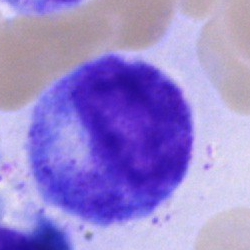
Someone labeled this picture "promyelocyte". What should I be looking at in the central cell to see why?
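Checking each feature in turn, small purple granules are scattered in the cytoplasm, most visible along its left and lower parts.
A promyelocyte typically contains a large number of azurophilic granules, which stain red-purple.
The nucleus lies off-centre toward the right, and its left border is slightly indented.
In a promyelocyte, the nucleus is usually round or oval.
That slight indentation is therefore the one point that fits less neatly. Finally, a pale, nearly clear zone lies in the cytoplasm just left of the nucleus.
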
